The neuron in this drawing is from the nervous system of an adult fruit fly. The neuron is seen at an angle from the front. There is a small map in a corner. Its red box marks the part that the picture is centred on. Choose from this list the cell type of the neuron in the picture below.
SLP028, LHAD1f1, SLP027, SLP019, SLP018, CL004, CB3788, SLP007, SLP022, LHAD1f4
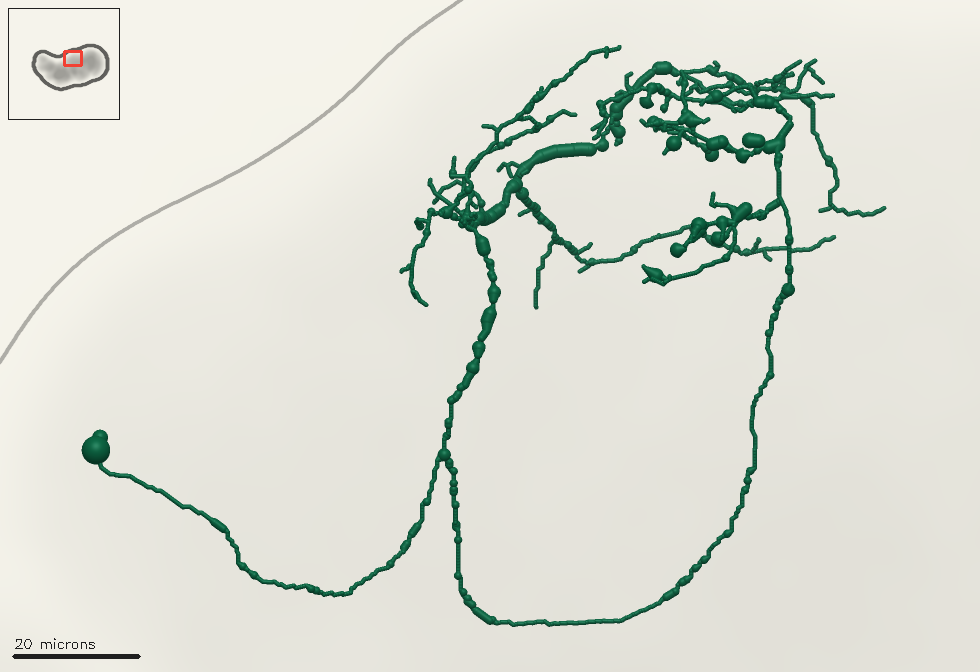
SLP028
